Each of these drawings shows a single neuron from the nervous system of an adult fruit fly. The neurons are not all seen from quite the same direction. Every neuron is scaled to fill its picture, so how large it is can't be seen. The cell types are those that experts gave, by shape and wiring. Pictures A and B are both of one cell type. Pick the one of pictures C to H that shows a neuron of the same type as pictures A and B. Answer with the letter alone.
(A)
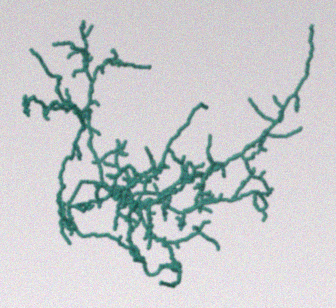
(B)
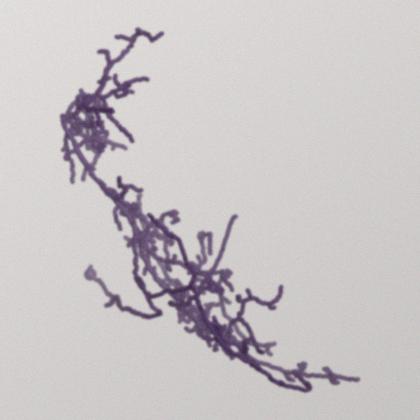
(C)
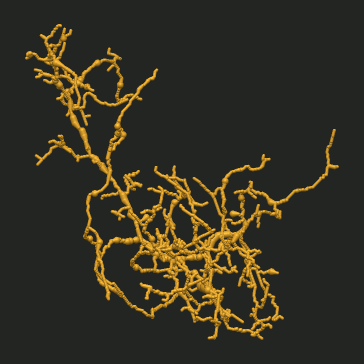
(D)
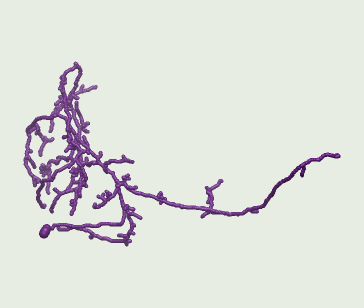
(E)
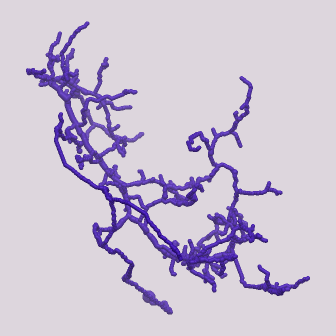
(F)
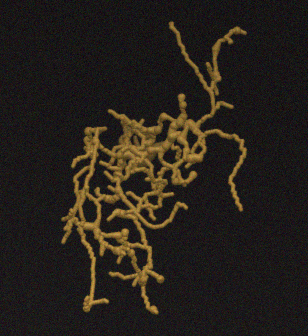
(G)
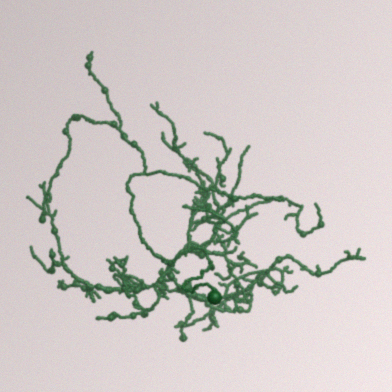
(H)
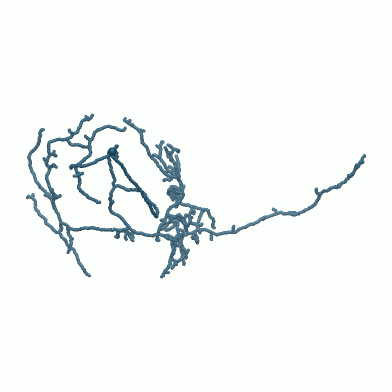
C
